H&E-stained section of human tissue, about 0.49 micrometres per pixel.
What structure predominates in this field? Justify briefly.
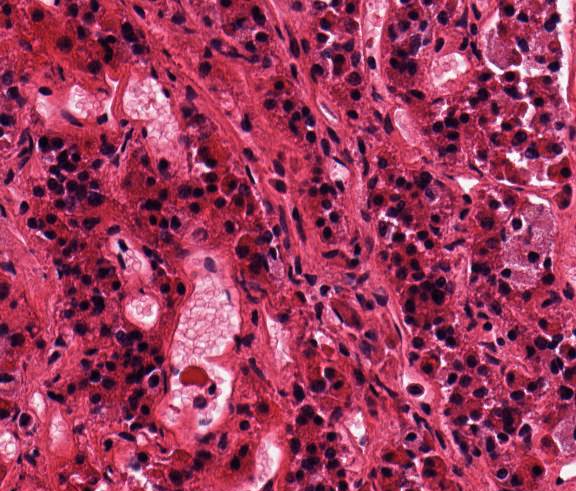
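I'd call this the pars distalis of the pituitary. Most cells have plenty of granular cytoplasm staining deep pink, with small, round, dark nuclei. Among them sit scattered clusters of cells with pale, finely vacuolated, foamy cytoplasm, the largest in the lower left centre.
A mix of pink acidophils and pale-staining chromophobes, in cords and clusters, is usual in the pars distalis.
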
